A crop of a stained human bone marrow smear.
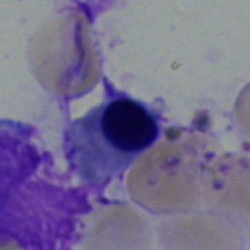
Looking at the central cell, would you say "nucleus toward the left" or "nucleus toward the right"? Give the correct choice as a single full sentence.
The cell has its nucleus positioned toward the right.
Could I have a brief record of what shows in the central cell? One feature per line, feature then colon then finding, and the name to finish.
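Chromatin: very dark, almost uniformly dense, it seems.
Nucleoli: none that I can make out.
Granules: none visible in the cytoplasm.
Outline: irregular, not smoothly round.
Name: erythroblast.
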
